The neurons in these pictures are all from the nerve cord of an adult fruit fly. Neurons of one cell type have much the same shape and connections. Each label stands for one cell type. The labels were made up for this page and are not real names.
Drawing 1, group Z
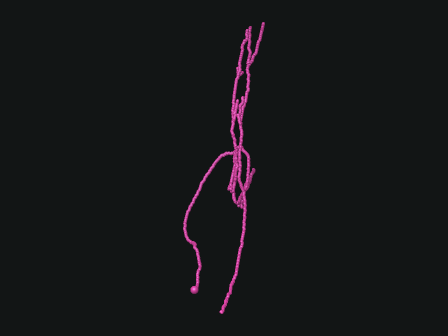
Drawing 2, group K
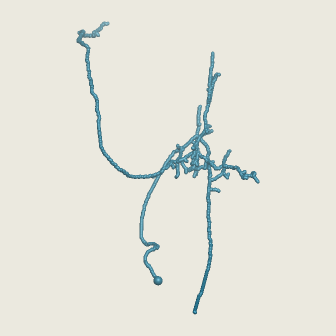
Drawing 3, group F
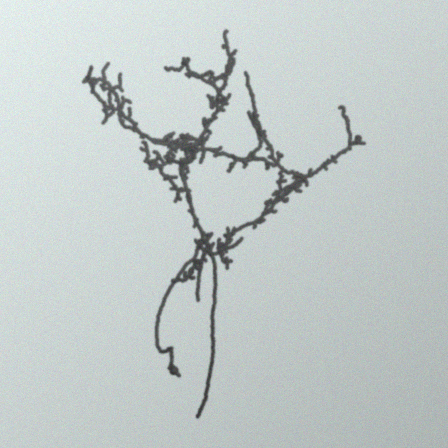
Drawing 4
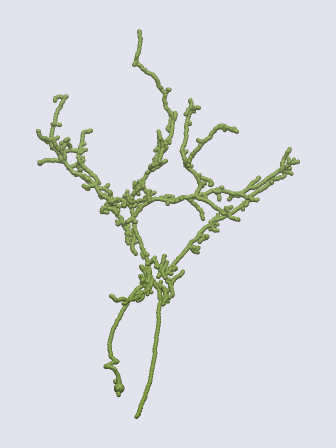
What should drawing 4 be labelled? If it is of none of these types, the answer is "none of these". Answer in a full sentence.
It belongs to group F.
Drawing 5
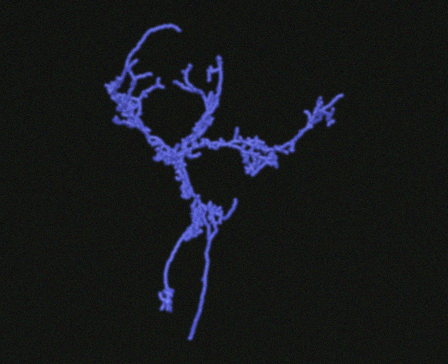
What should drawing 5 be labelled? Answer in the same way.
It belongs to group F.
